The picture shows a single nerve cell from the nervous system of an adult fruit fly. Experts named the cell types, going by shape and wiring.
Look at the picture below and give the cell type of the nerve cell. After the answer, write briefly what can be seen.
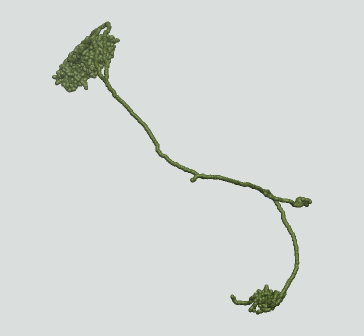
Its cell type is MeLo9. Its broad class is optic-lobe intrinsic neuron. As drawn here it is about as wide as it is tall.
